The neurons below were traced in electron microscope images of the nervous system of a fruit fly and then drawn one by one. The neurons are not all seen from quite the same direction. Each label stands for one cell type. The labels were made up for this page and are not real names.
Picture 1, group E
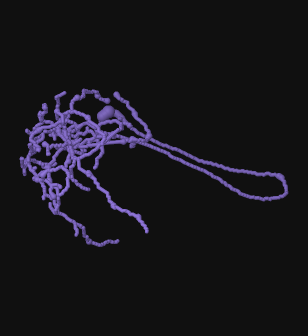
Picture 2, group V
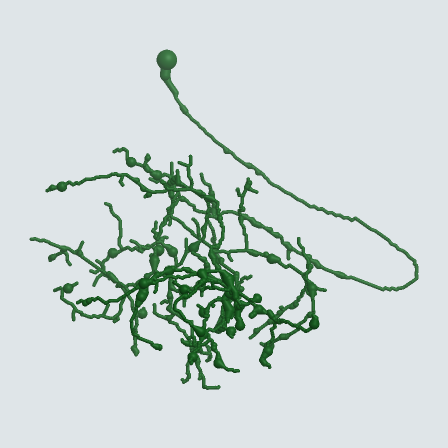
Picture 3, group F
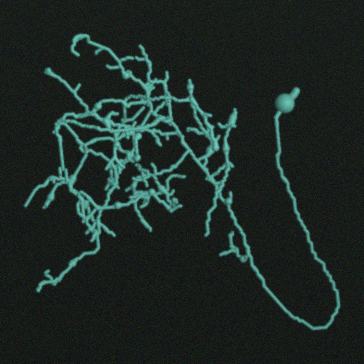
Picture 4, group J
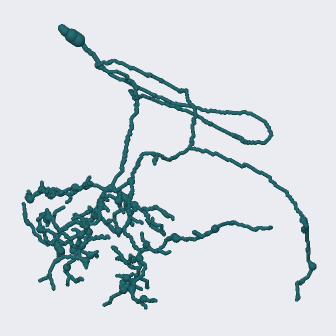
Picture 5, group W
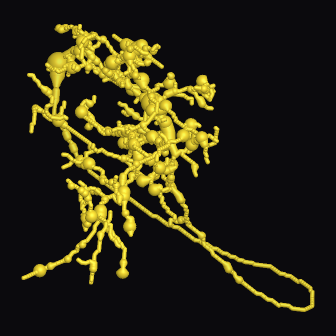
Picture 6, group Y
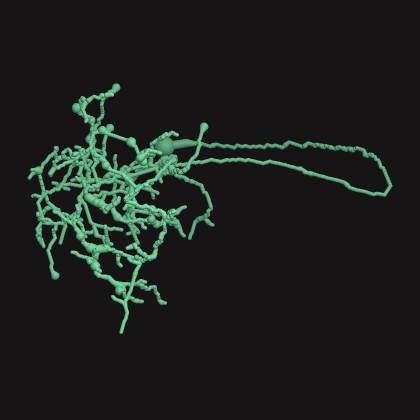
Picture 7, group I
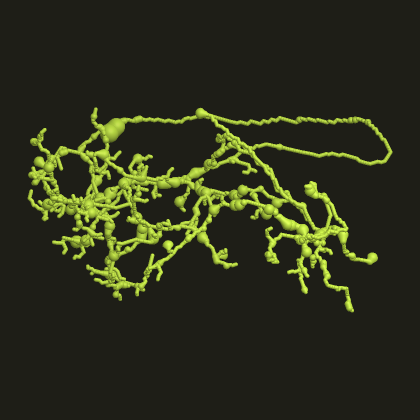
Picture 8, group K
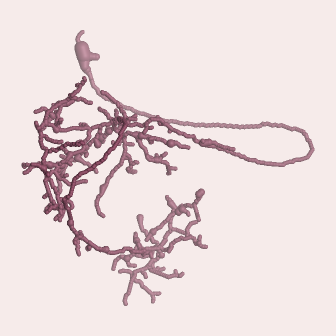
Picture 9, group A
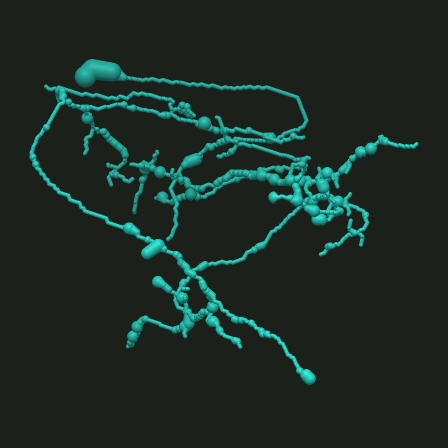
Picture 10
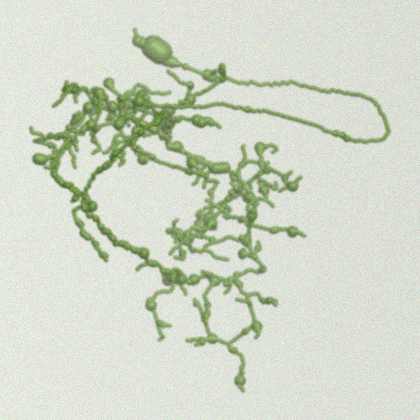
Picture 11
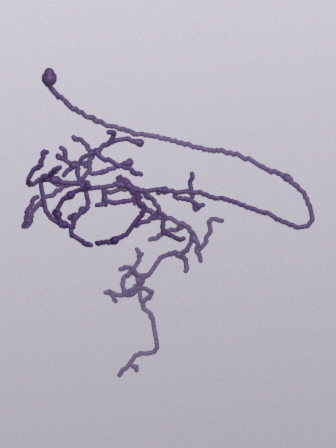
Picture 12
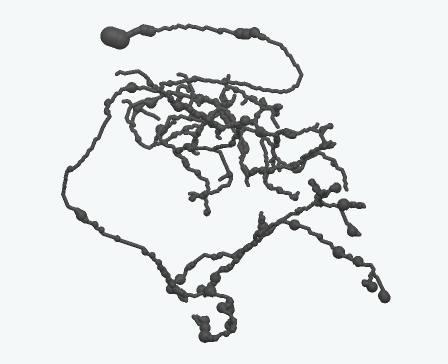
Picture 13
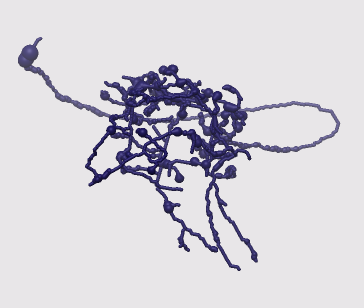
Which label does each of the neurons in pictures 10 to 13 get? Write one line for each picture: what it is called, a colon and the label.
10: group K
11: group E
12: group A
13: group W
